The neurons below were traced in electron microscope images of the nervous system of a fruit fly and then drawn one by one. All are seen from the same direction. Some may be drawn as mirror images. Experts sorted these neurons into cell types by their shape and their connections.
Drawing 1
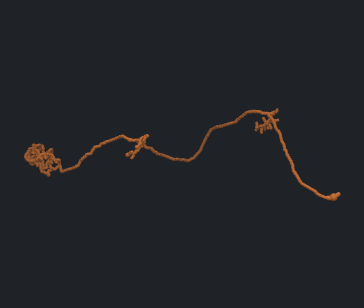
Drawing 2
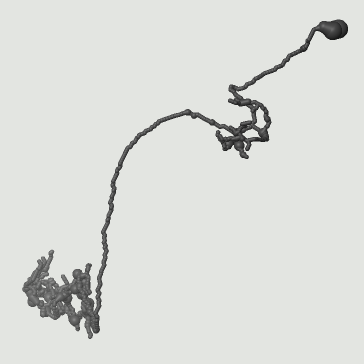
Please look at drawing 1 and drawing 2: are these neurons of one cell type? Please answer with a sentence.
They are of different cell types.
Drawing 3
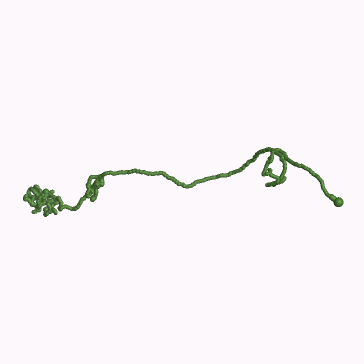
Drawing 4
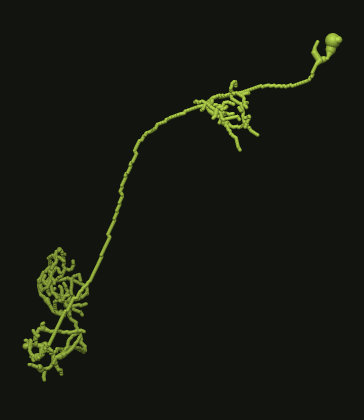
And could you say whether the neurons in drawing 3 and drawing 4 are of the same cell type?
They are of different cell types.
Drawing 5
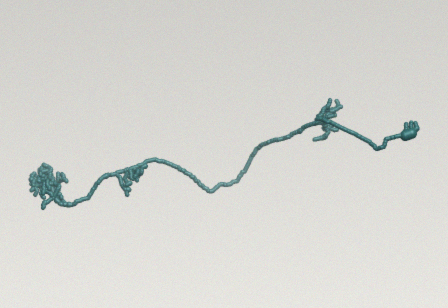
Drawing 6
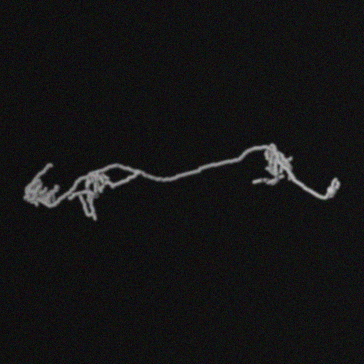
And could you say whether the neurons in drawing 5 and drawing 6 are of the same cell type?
They are of different cell types.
